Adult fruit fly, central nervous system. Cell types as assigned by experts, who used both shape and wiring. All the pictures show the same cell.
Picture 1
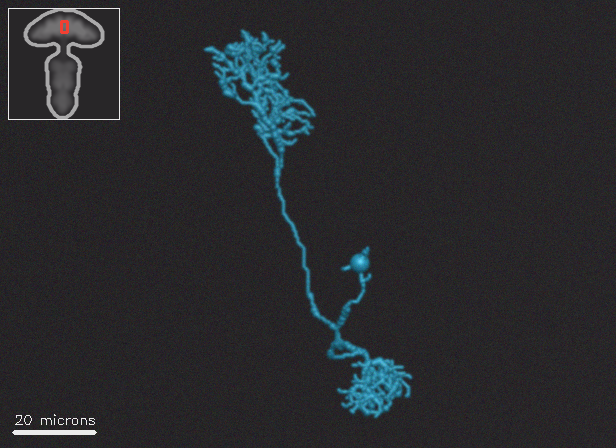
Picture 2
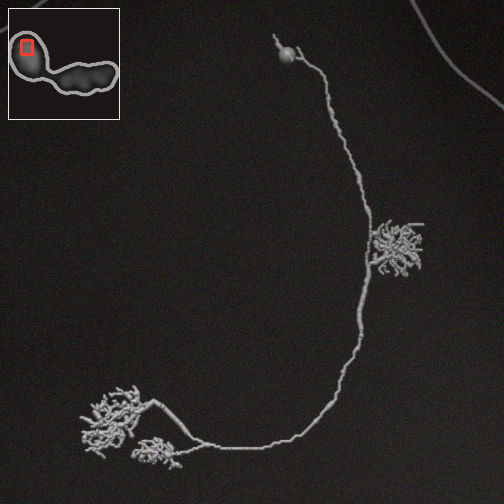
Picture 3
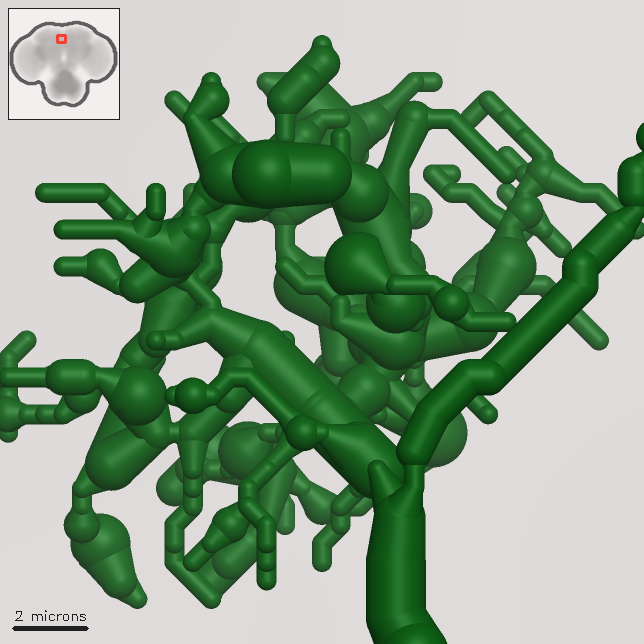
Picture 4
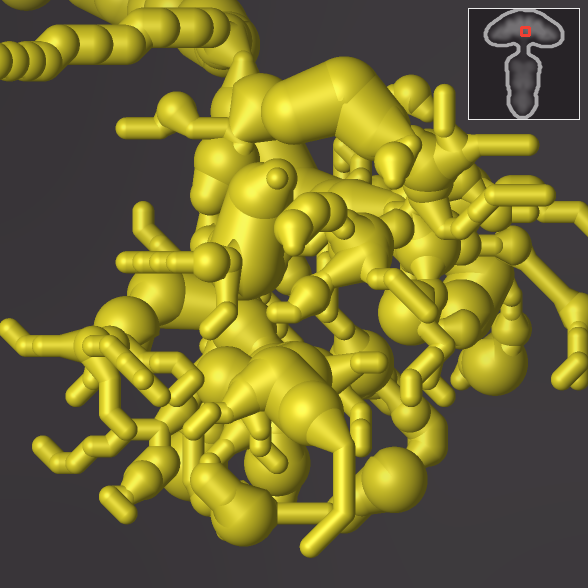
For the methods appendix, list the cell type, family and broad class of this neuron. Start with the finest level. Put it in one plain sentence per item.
Type PEN_b(PEN2) of class CX, a central-brain intrinsic neuron.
